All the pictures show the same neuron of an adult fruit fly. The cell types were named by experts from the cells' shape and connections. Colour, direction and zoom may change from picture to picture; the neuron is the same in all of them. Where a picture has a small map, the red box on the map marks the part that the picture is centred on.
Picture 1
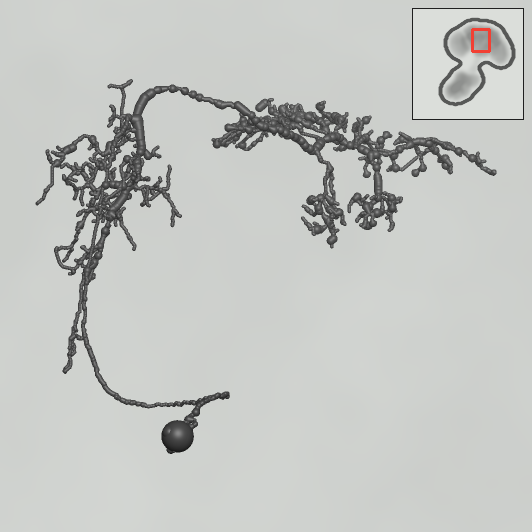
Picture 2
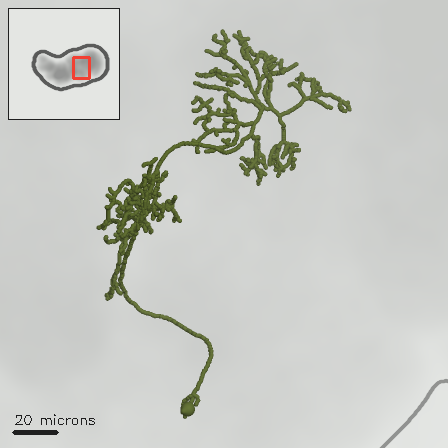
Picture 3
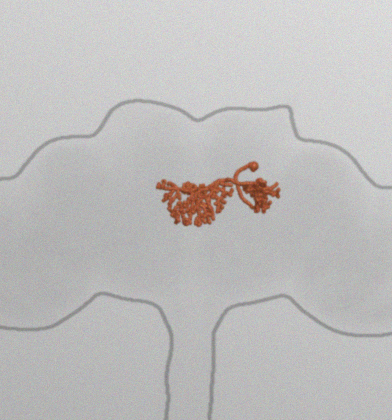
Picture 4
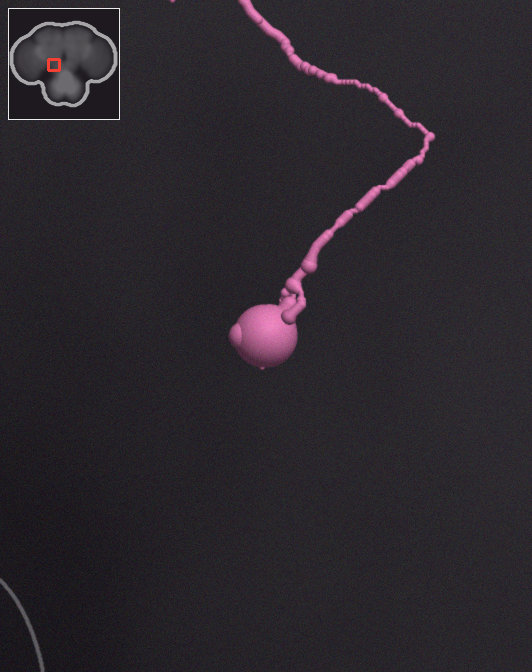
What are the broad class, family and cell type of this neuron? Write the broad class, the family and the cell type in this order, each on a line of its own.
central-brain intrinsic neuron
hemilineage LALv1_dorsal
FB3A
